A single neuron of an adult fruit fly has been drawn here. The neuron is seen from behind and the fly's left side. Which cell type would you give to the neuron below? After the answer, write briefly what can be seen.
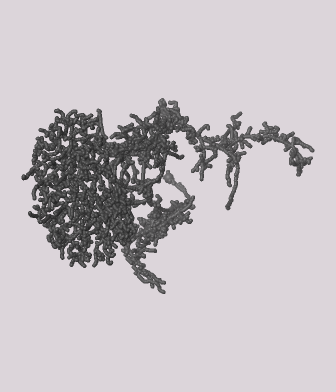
The cell type is LT36. This is a visual centrifugal neuron. The cell body can be seen in the middle of the picture. The picture shows dozens of branch ends.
